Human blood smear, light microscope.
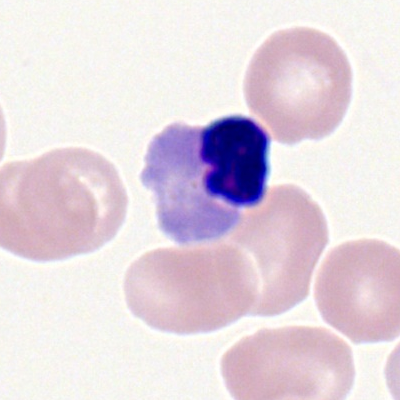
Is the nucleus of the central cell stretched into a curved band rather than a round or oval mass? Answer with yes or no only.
No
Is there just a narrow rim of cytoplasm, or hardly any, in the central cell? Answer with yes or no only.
No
